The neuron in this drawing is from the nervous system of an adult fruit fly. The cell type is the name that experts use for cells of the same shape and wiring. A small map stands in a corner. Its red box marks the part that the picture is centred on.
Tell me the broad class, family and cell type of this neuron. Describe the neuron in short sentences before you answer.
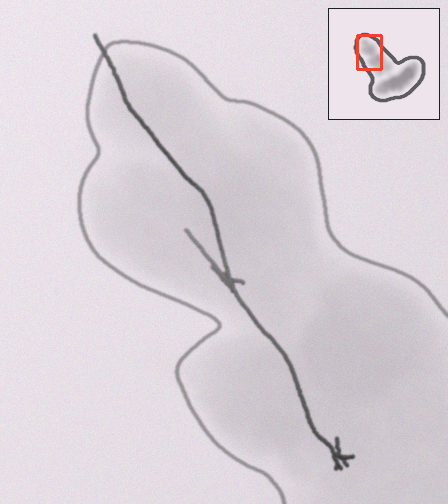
No cell body is drawn. It has a dozen or fewer branch ends. It is a sensory neuron entering the nerve cord. The name of its family is class mechanosensory proprioceptive. Its cell type is SNpp03.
